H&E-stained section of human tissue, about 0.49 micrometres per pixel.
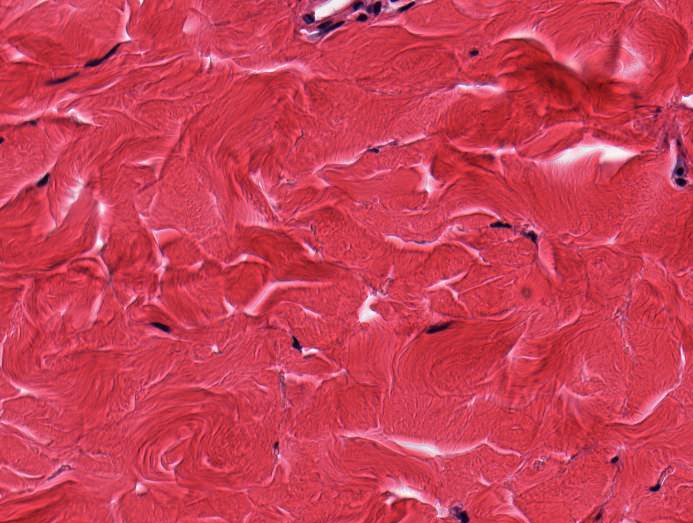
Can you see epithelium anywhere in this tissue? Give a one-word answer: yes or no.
No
